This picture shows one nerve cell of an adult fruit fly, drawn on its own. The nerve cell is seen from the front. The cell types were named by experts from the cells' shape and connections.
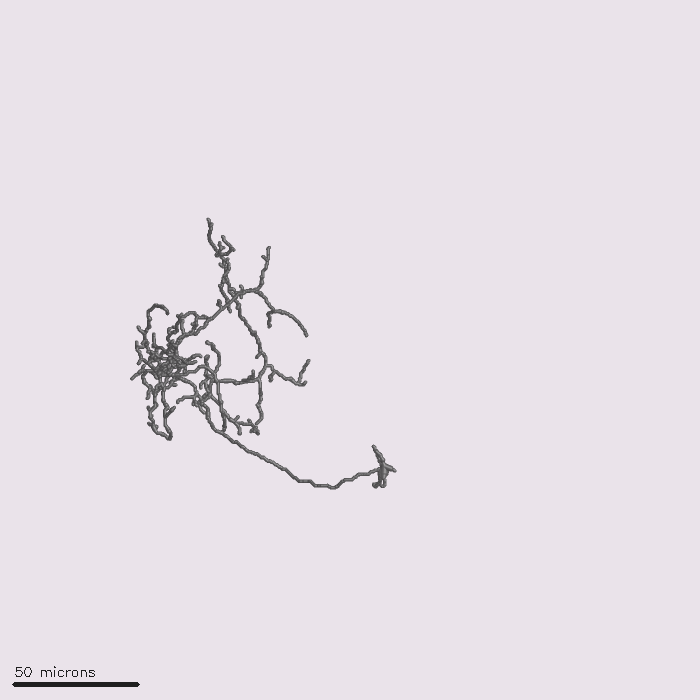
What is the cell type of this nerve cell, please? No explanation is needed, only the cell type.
IN13B080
